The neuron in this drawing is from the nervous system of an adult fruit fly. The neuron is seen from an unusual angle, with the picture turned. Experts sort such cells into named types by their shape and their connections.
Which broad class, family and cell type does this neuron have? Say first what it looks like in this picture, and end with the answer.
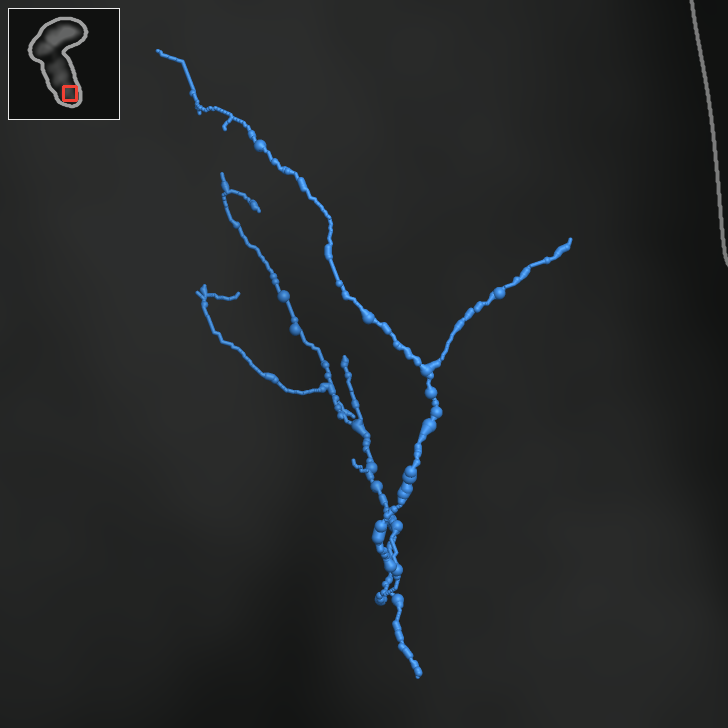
The drawing shows no cell body. In this view it is taller than it is wide. This is a sensory neuron entering the nerve cord. Its family is called class mechanosensory proprioceptive. It is of cell type SNpp48.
